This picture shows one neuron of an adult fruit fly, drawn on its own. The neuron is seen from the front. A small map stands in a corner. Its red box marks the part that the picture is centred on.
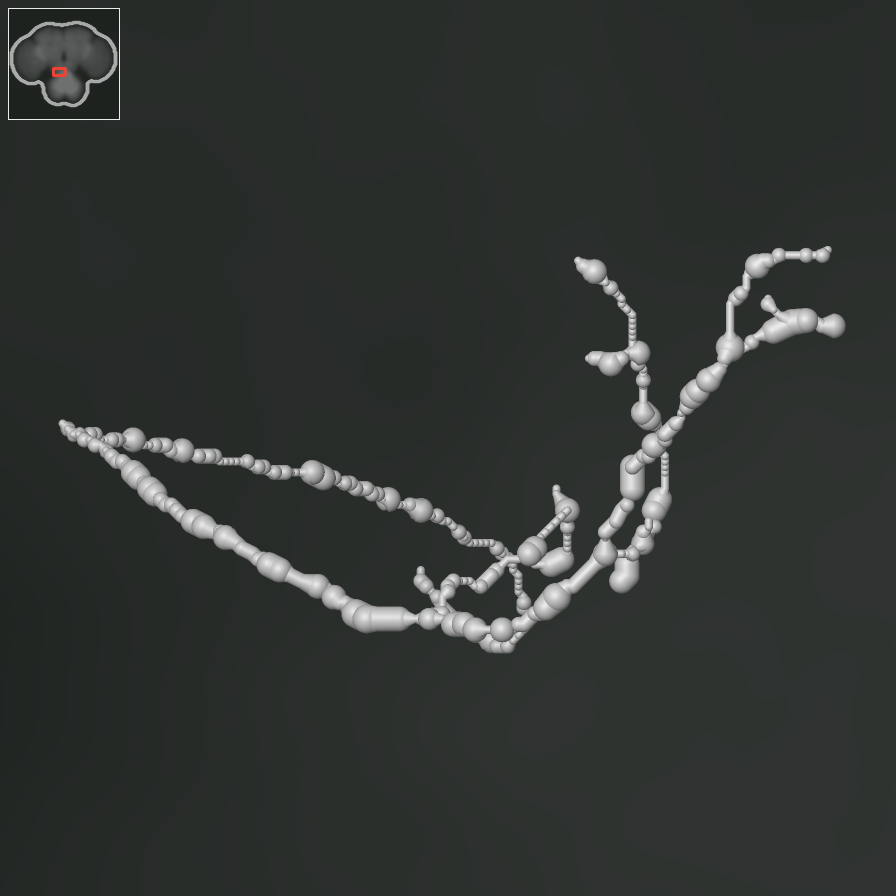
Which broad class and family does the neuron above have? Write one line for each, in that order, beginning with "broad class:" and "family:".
broad class: sensory neuron entering the brain
family: class mechanosensory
